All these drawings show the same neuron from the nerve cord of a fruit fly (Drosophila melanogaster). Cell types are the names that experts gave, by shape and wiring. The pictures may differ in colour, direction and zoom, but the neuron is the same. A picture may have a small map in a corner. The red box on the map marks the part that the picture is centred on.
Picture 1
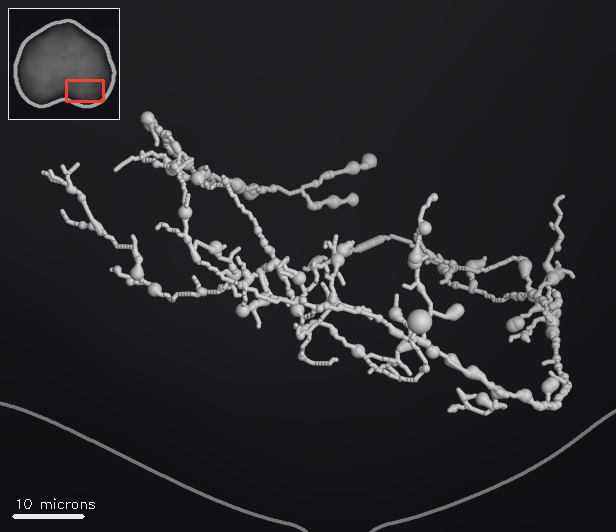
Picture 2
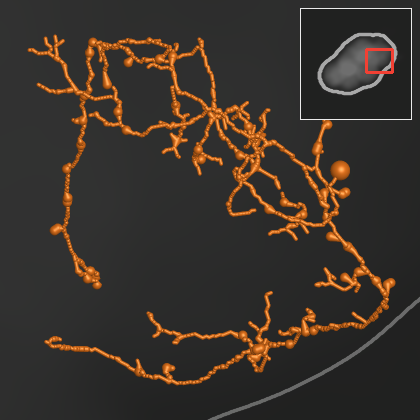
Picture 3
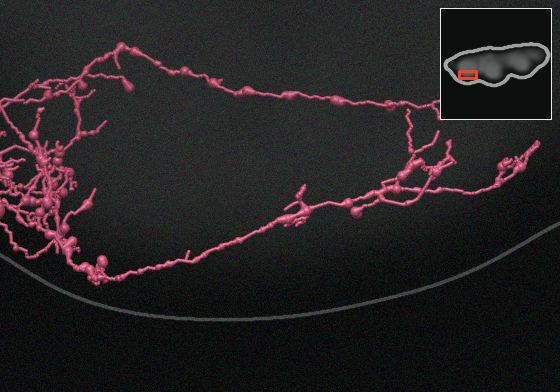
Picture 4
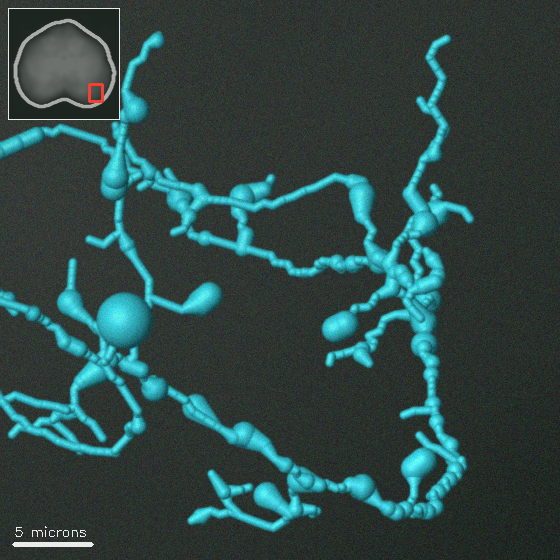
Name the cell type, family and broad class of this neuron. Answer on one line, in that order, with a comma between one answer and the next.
IN01B045, hemilineage 01B, nerve-cord intrinsic neuron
